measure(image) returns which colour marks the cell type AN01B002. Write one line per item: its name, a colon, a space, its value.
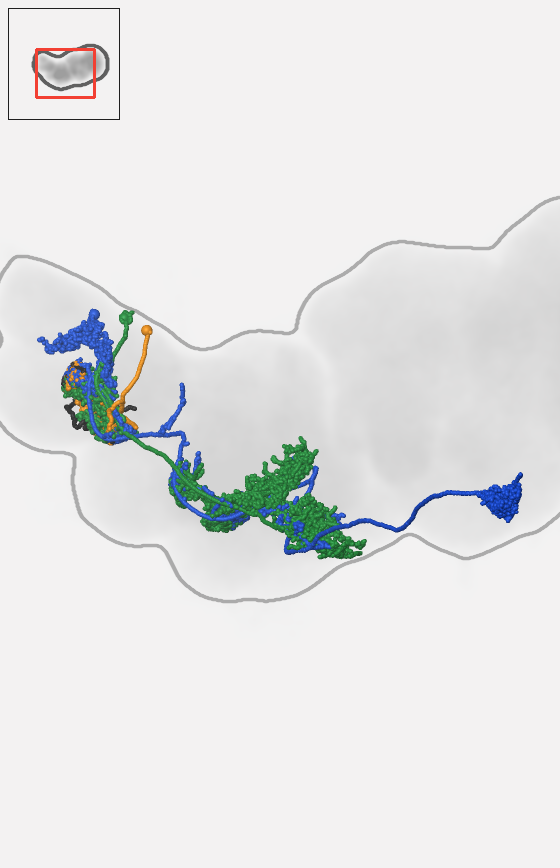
colour: blue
